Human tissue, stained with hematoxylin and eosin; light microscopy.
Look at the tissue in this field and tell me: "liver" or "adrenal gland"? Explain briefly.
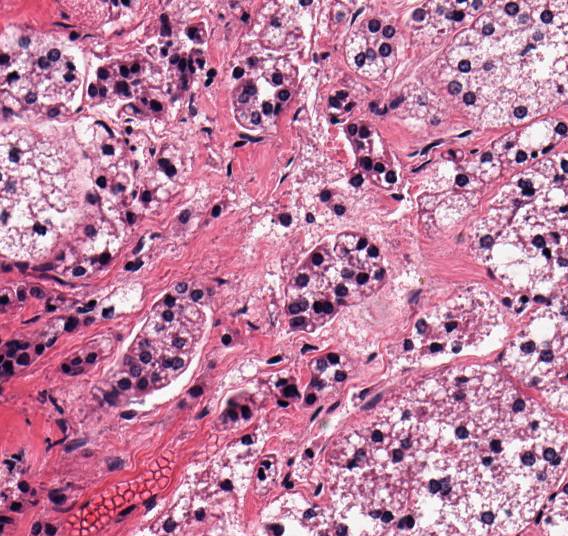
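Adrenal gland. Cells in rounded nests and short cords, separated by bands of pink fibrous stroma across the whole field. Most cells: abundant pale, finely vacuolated, foamy cytoplasm; nuclei small, round, darkly stained.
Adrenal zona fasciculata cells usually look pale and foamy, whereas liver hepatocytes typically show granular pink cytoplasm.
Foamy cytoplasm in most cells decides. A few nests, such as the central one, have less vacuolated, more granular pink cytoplasm and more crowded nuclei than the clear nests at right.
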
